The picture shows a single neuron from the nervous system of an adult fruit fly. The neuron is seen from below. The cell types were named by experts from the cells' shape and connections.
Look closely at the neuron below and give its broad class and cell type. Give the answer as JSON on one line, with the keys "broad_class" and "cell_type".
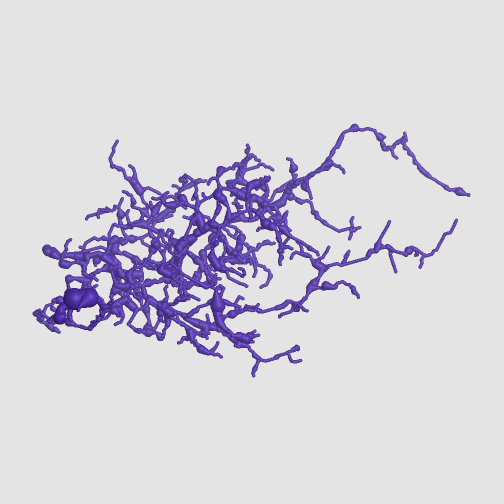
{"broad_class": "nerve-cord intrinsic neuron", "cell_type": "INXXX360"}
